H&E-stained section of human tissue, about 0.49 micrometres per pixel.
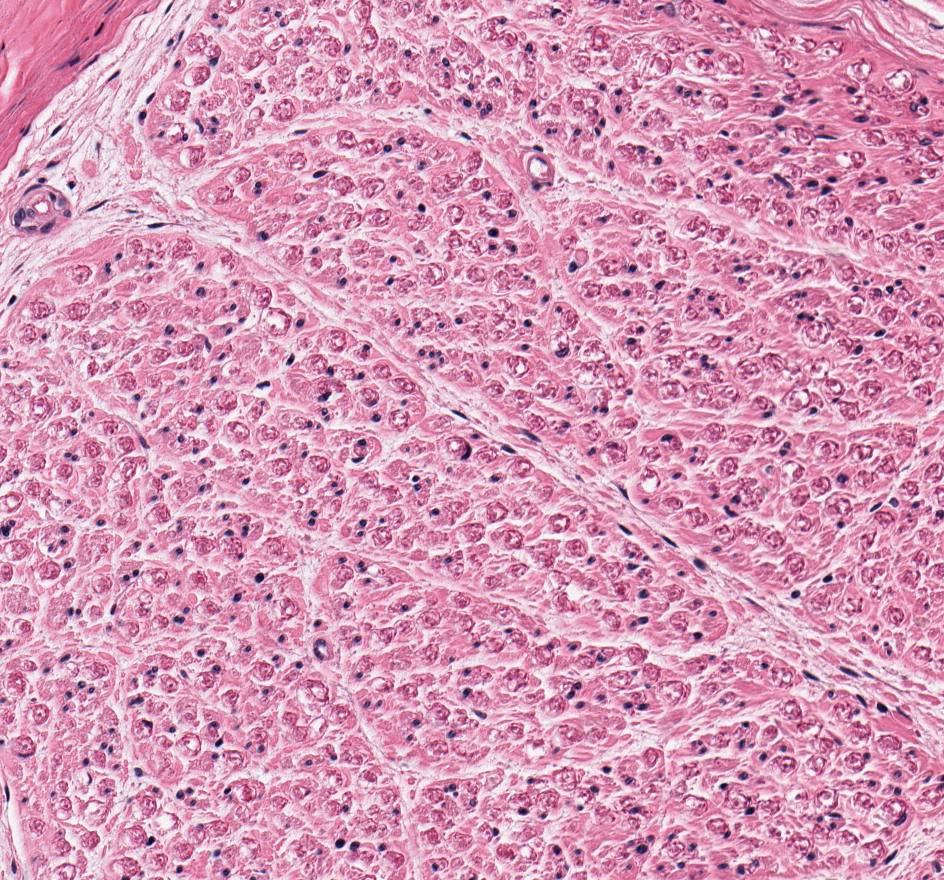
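Tibial nerve. Compartments: several large ones, divided by thin pale connective tissue bands running diagonally from upper left towards the right. Fibres: cut in cross section, small round profiles with pink centres and pale rims. Bands: flattened, elongated dark nuclei along their length. Vessels: small, round, at the upper left edge and near top centre.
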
